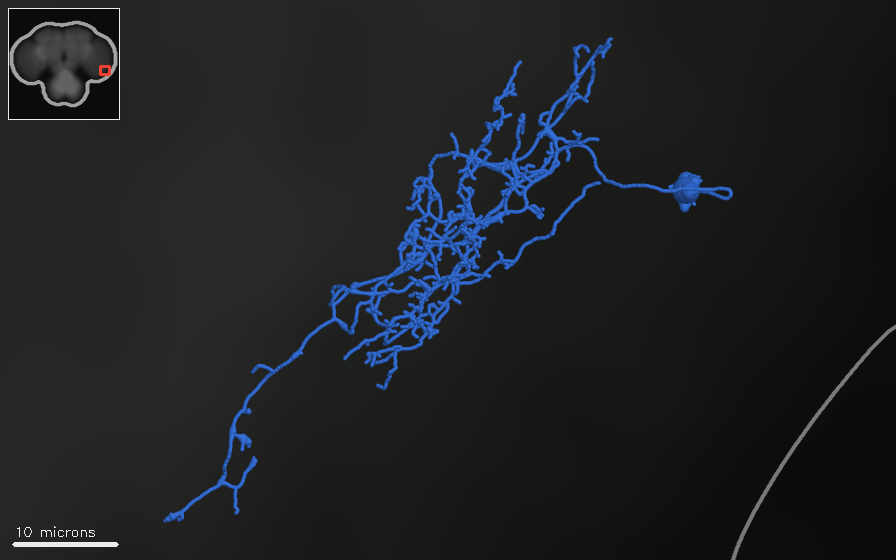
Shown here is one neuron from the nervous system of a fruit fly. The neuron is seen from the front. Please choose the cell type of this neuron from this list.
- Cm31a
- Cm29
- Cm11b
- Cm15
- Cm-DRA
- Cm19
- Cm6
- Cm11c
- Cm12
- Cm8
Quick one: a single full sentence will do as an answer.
Included in the cell type Cm6 is this neuron.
